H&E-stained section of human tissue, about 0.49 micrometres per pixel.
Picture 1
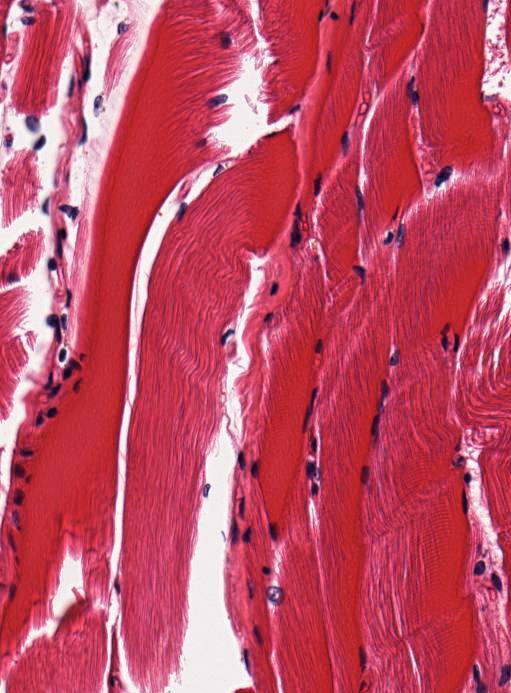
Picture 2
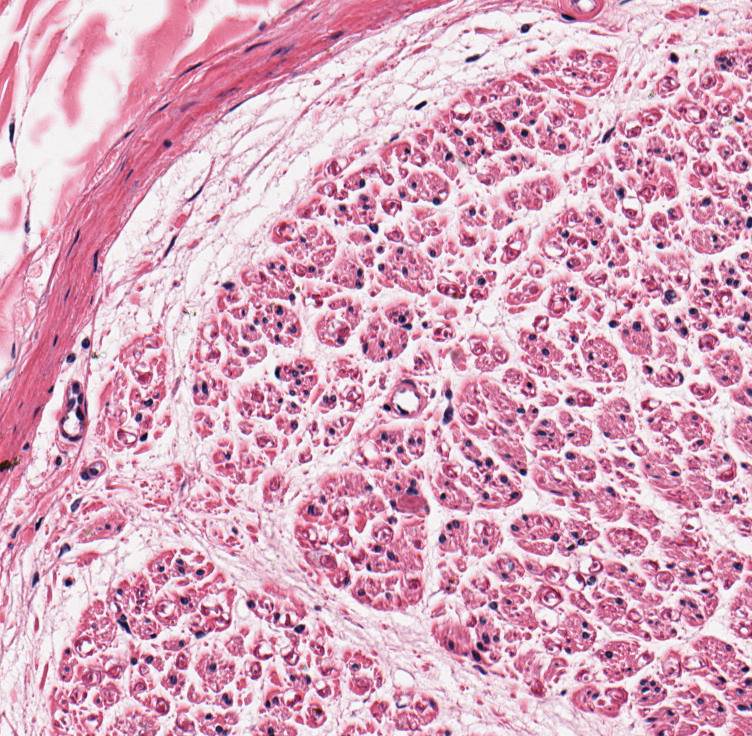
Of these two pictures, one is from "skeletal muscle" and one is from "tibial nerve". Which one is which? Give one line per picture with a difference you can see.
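Picture 1 – skeletal muscle. Long muscle fibres run roughly from the top to the bottom of the field, lying side by side.
Picture 2 – tibial nerve. Within the bundles the fibres are cut across, showing as small round pink profiles rather than long strands.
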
